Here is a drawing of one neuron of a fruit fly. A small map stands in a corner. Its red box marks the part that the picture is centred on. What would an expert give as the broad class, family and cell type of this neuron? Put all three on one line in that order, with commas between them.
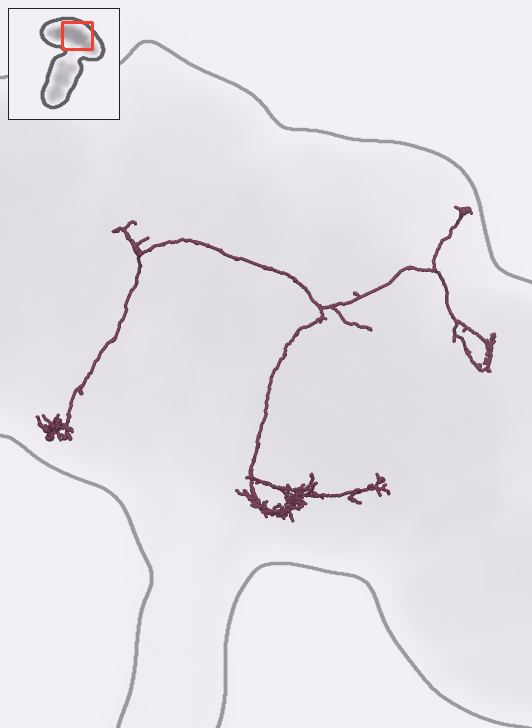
central-brain intrinsic neuron, hemilineage AOTUv3_ventral, PS084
